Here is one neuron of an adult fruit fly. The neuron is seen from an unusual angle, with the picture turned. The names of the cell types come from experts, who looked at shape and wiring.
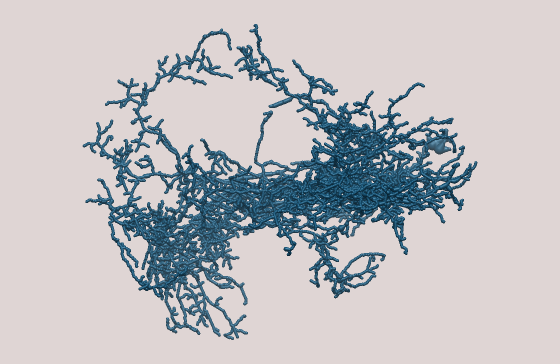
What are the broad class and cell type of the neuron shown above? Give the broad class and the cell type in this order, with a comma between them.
central-brain intrinsic neuron, CL036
